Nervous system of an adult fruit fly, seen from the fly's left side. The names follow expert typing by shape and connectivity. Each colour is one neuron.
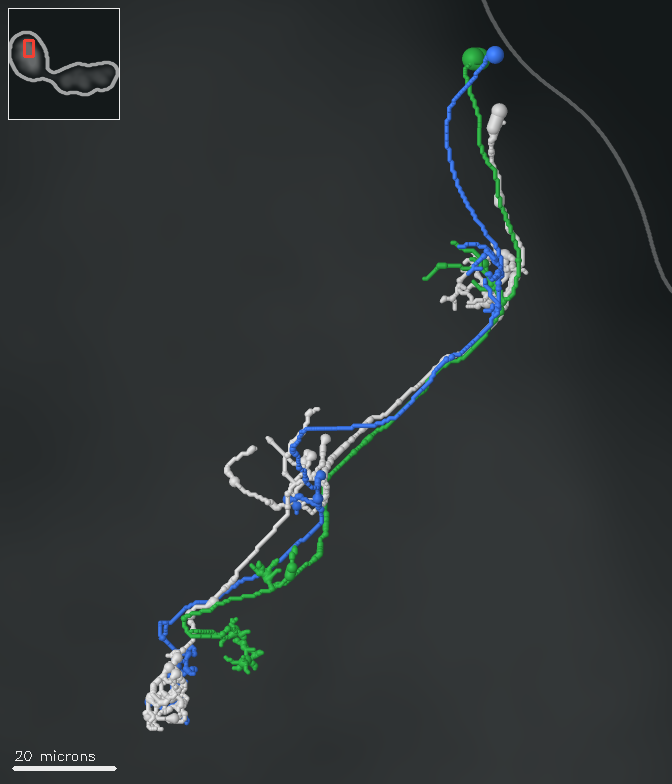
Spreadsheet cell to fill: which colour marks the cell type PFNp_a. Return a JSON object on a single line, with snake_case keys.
{"colour": "green"}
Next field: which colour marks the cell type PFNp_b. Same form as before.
{"colour": "blue"}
